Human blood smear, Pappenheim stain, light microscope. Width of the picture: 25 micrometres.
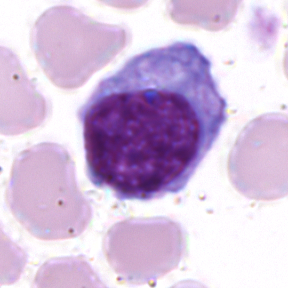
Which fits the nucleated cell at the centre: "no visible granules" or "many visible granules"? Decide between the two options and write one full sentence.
No visible granules are present in the cytoplasm of the cell.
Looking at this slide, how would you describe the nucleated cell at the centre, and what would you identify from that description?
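The cell has an irregular outline, with angular corners along its upper right edge, and is about 1.75 times as wide as a red cell lying whole in view. Its nucleus is round in outline, about 10 micrometres across, and shows no notch, fold or lobe. The nucleus lies toward the lower left of the cell and fills about 60% of its area. Its chromatin is dark purple and coarsely clumped. The cytoplasm is broadest above and to the right of the nucleus. The cell is a plasma cell.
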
